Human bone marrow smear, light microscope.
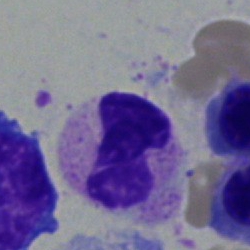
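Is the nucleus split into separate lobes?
No. It is deeply indented, but not split into separate lobes.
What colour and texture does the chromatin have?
Dark purple and dense.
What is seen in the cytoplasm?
It is plentiful and pale pinkish-lilac, with fine pinkish-violet granules scattered through it.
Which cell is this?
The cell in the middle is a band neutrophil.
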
